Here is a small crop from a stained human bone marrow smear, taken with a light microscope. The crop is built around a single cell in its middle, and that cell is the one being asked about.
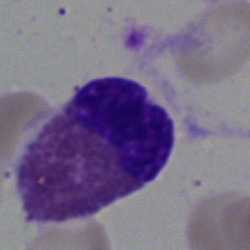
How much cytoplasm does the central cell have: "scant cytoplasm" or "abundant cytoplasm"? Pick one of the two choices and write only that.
Abundant cytoplasm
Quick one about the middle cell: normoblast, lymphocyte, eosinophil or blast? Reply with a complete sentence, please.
At the middle of the frame sits an eosinophil.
